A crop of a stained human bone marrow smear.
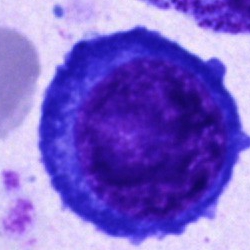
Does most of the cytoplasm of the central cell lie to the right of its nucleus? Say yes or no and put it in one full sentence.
No, this cell has its nucleus set toward the right.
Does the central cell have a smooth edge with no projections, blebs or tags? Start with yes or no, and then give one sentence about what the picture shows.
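No. Small blunt blebs project from the right edge of the cell.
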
